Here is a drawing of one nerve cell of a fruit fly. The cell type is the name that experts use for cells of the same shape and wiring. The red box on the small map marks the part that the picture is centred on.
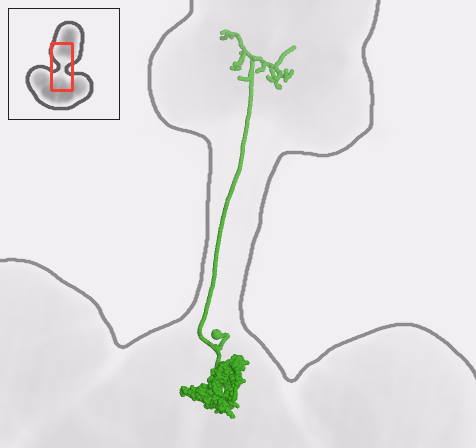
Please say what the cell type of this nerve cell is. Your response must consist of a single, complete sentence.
As for cell type, this nerve cell is DNg85.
